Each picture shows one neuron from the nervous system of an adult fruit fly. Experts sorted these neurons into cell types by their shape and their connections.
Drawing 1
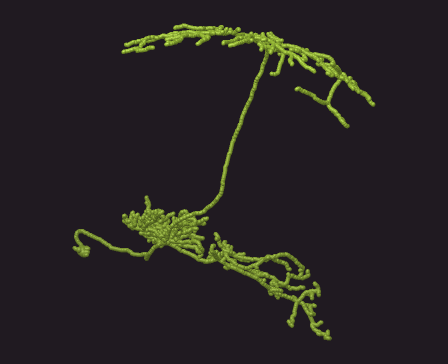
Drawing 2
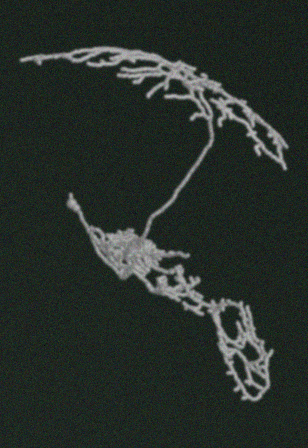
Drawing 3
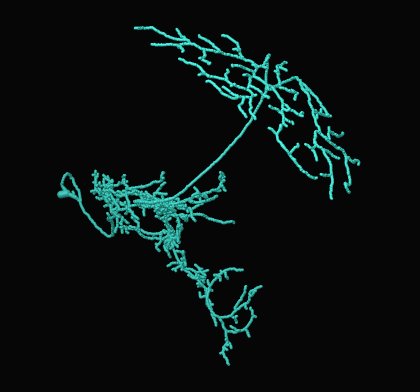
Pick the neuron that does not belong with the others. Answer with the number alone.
3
